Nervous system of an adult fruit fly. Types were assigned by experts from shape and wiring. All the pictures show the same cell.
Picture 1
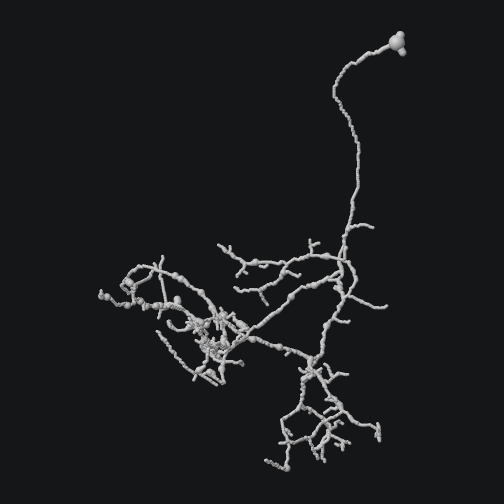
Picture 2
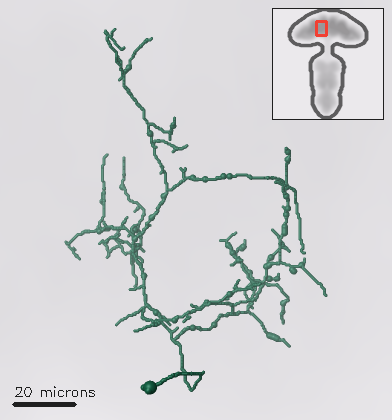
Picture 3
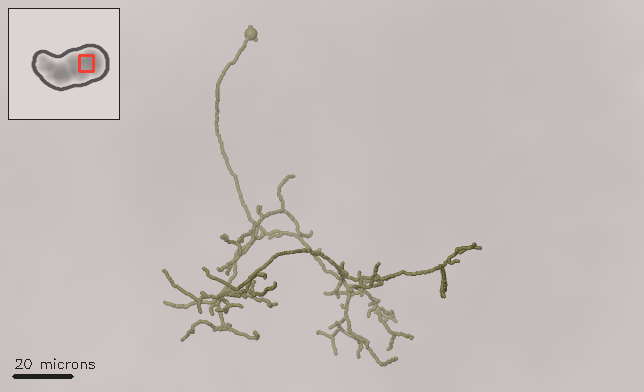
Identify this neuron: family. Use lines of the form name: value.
family: hemilineage PSp1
